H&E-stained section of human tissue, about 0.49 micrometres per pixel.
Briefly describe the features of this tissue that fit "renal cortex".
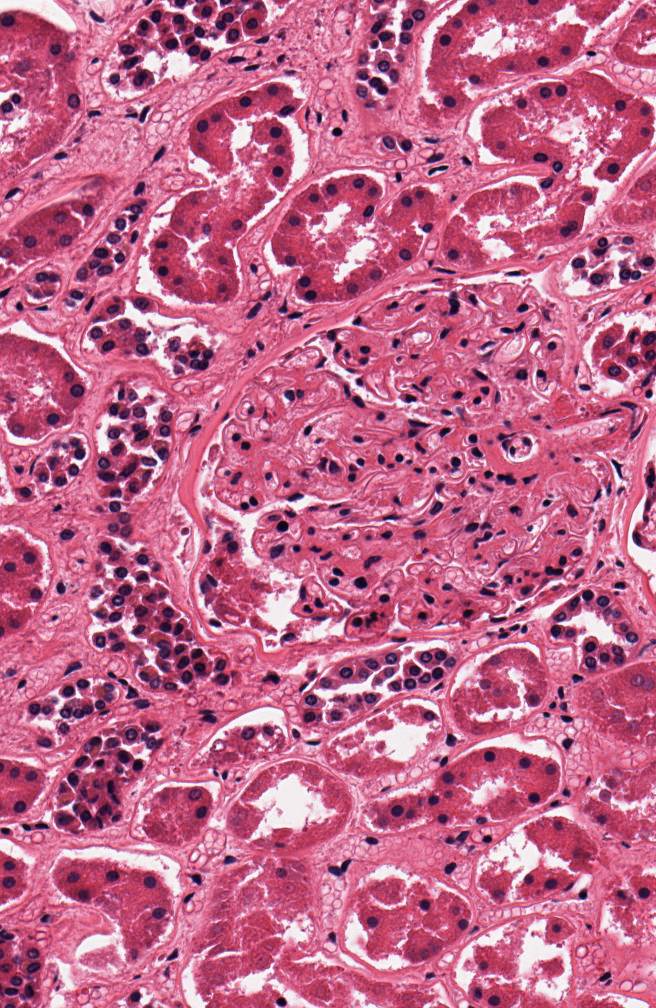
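This is renal cortex.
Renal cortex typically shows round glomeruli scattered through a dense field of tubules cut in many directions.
Here one glomerulus sits centre-right with tubules on all sides, which fits, though only that single glomerulus is in view. Most tubules are lined by cells with abundant granular pink cytoplasm and round dark nuclei; their lumina are irregular, holding pale wispy material. Smaller tubules with crowded dark nuclei and less cytoplasm lie among them, notably along the left side.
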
